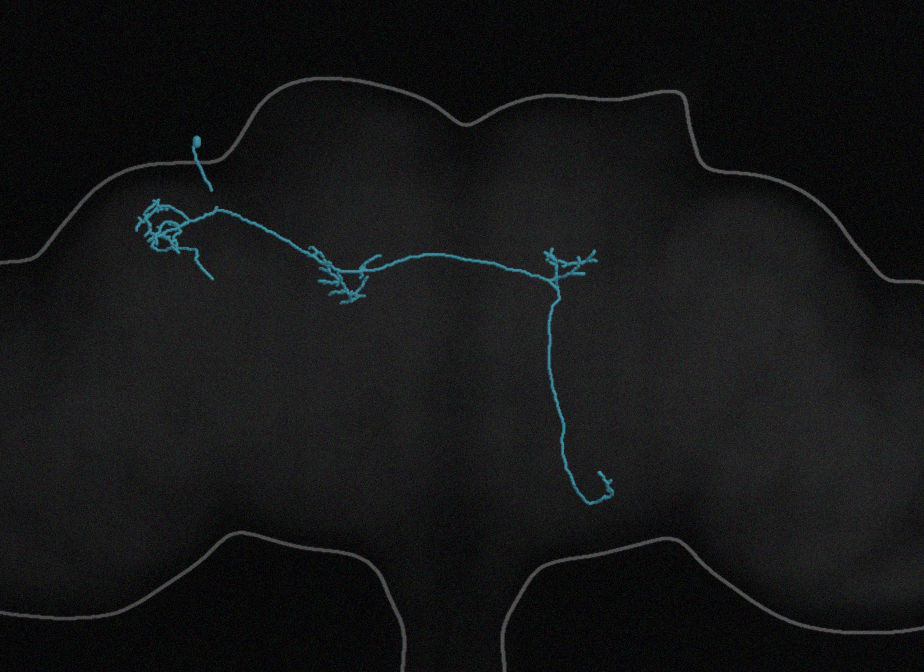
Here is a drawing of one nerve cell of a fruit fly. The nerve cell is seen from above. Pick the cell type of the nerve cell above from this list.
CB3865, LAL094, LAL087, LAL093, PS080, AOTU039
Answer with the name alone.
AOTU039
